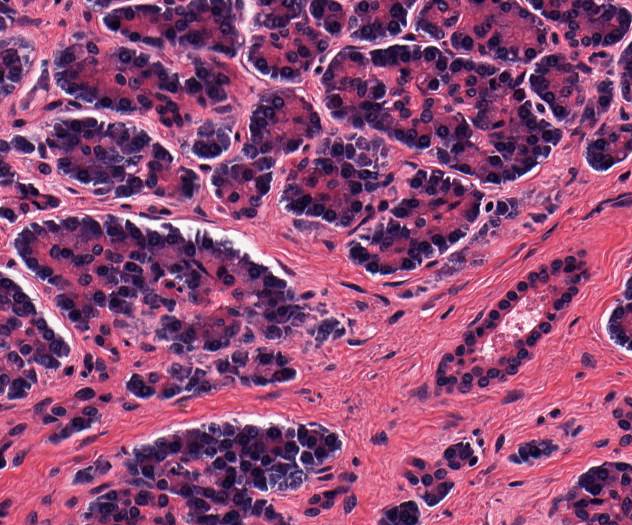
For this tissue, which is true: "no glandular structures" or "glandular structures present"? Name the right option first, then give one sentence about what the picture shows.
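Glandular structures present. At the right of centre, a small elongated tubule with a narrow lumen is lined by a single layer of cuboidal cells.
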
